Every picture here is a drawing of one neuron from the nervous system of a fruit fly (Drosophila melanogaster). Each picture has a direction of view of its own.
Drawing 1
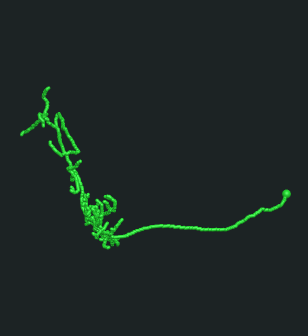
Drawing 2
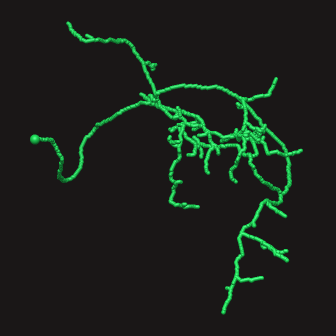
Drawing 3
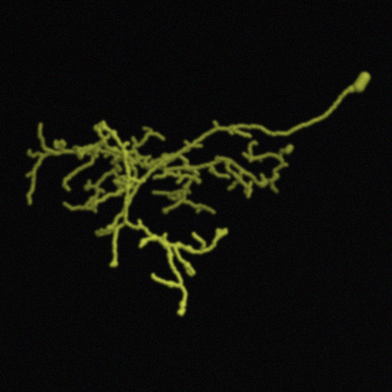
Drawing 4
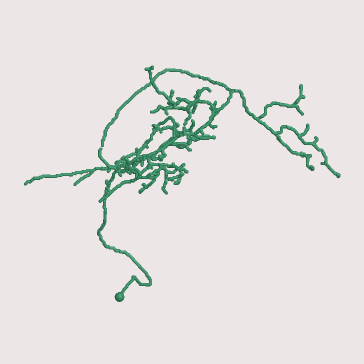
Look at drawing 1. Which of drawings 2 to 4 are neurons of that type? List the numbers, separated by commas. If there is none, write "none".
none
